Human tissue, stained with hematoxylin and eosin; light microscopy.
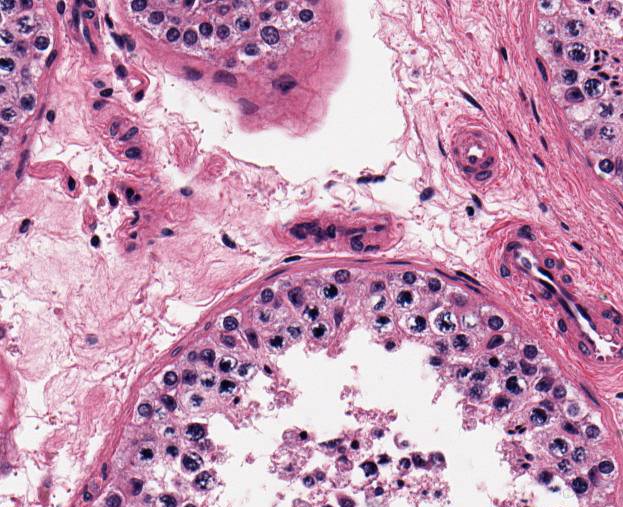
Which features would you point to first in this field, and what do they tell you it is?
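A seminiferous tubule is the main structure here. It is lined by a stratified epithelium several cells deep.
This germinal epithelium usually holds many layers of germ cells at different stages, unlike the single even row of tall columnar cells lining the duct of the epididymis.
In the middle layers, many cells have large round nuclei with coarse, clumped dark chromatin.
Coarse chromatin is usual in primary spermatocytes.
A thin pink layer with flattened, elongated nuclei bounds the outer edge.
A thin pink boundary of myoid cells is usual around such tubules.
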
